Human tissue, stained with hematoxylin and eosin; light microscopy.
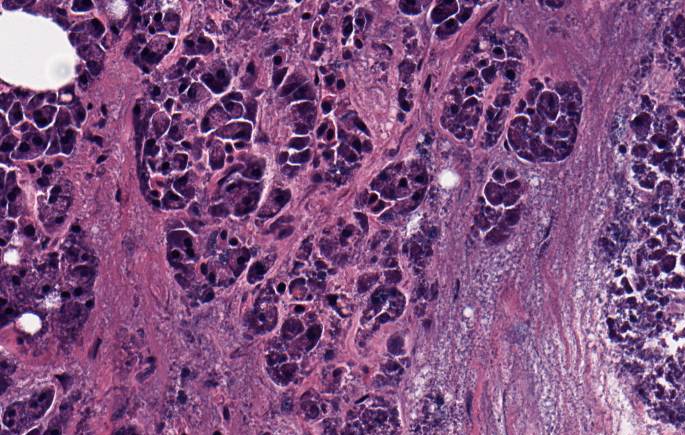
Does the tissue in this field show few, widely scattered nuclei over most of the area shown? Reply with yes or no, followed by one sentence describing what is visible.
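No. Across most of the field, dark purple nests of crowded cells are separated by bands of pink fibrous stroma.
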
